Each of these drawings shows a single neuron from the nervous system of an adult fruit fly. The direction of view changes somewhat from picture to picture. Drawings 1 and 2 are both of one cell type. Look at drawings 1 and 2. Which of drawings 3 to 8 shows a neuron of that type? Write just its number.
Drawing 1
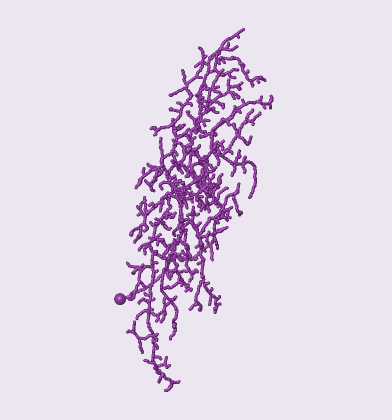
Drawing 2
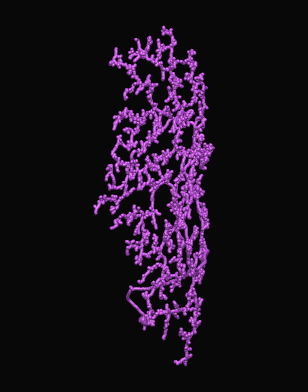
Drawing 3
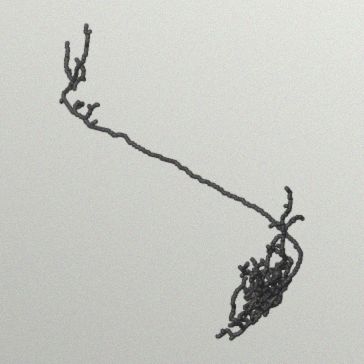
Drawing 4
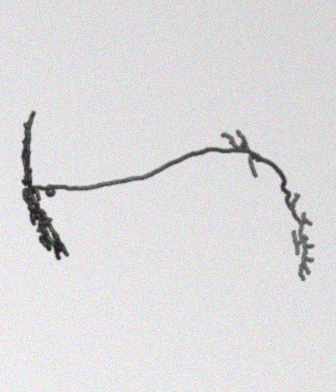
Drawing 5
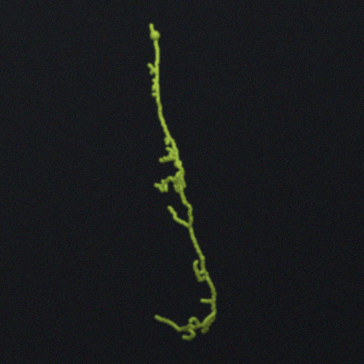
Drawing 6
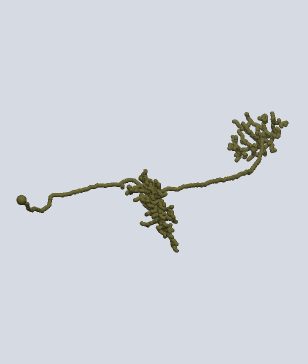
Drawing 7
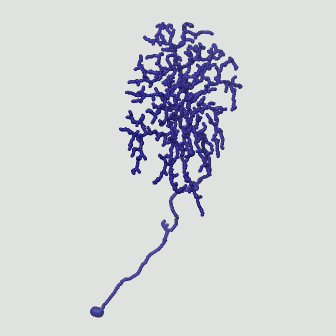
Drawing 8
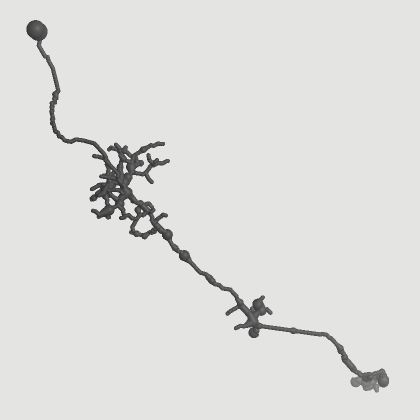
7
